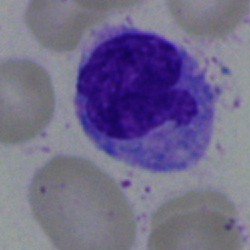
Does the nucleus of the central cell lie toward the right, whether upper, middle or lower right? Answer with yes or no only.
No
